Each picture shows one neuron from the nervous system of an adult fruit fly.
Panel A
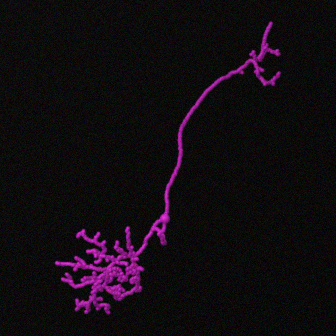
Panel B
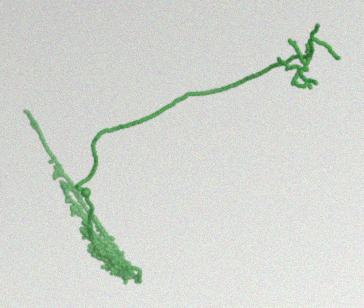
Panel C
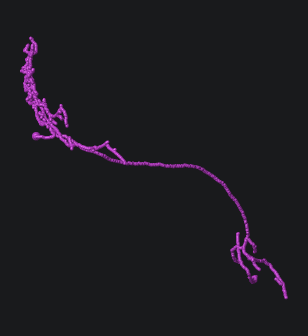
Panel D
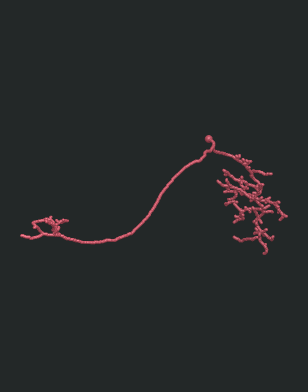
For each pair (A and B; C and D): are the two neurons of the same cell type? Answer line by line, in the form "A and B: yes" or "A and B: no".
A and B: yes
C and D: yes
